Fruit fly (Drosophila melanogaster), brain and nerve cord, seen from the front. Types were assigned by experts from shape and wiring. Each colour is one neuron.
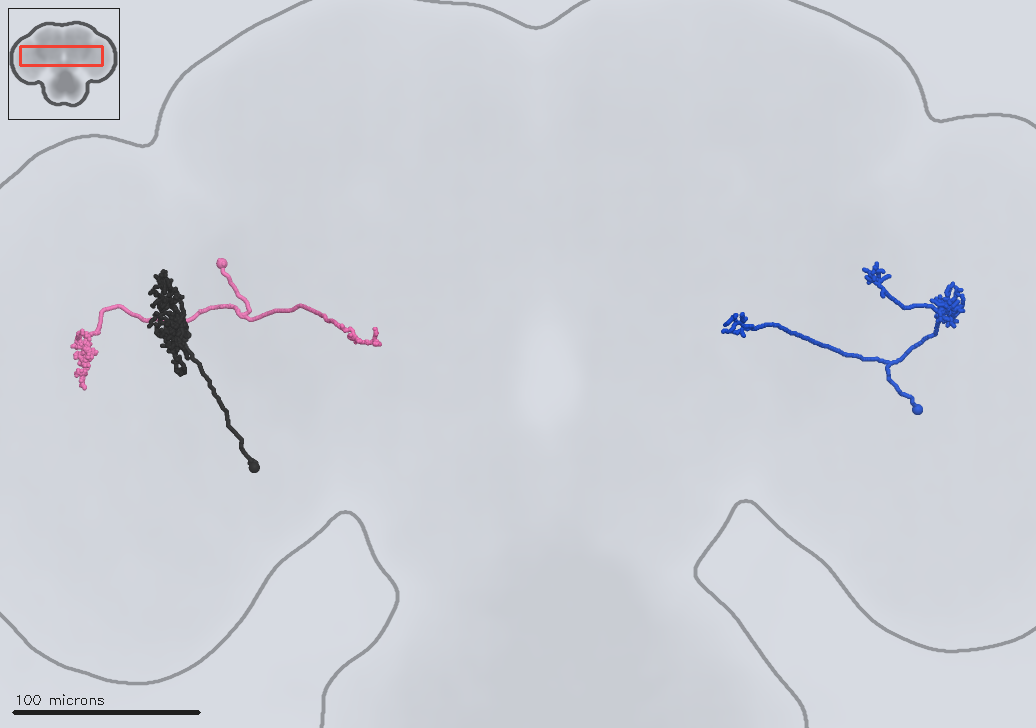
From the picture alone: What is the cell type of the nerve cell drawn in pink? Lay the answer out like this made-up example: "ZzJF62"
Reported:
"LPC1"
